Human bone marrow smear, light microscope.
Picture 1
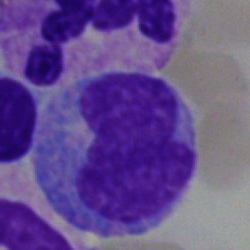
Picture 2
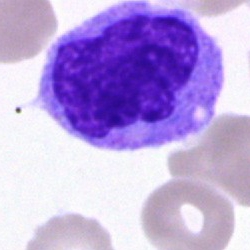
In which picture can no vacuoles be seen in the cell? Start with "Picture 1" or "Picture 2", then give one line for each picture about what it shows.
Picture 1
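In picture 1: No vacuoles are seen in the cytoplasm.
In picture 2: One small round clear vacuole lies in the cytoplasm near the right edge.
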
